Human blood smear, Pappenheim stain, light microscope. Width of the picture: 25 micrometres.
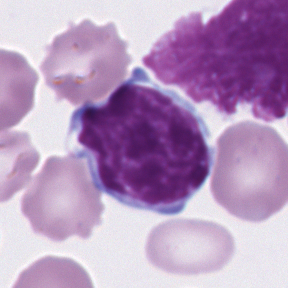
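Typical lymphocyte, the cell in the middle of this stained peripheral blood smear. Its nucleus, about 12 by 10 micrometres, seems to fill nearly the whole cell, so the pale blue cytoplasm forms only a thin rim around it. Looking more closely, the chromatin is dense and coarsely clumped, with paler streaks running between the clumps.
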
